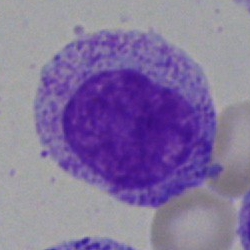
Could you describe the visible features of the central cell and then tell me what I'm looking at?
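The outline is roughly round, its edges slightly angular. The chromatin looks finely textured, not gathered into coarse dark blocks. Purple granules are scattered right through the pale bluish-grey cytoplasm. So this is a myelocyte.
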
